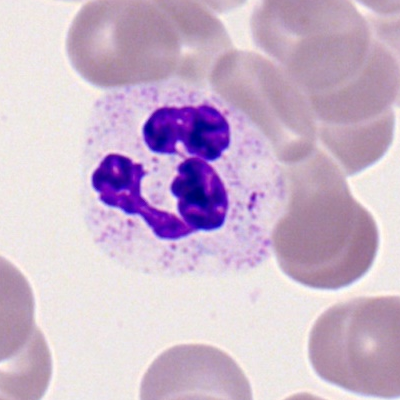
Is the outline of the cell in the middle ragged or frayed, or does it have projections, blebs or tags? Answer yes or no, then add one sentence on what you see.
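No. The cell outline is roughly round and smooth.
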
